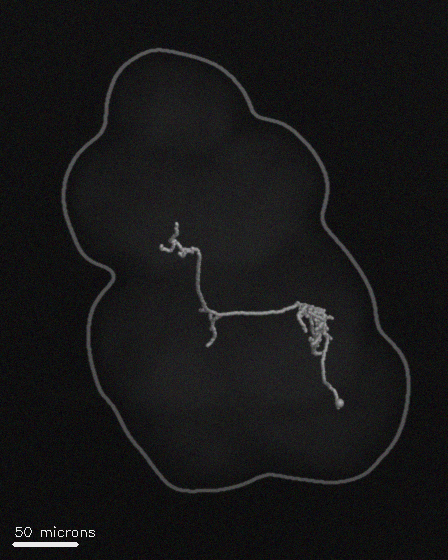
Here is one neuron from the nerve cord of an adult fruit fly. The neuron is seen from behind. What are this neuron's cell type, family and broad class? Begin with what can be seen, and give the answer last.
From top to bottom in the picture it spans about 150 microns. In this view it is about as wide as it is tall. The cell type is IN06A113. The family is hemilineage 06A. Its broad class is nerve-cord intrinsic neuron.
